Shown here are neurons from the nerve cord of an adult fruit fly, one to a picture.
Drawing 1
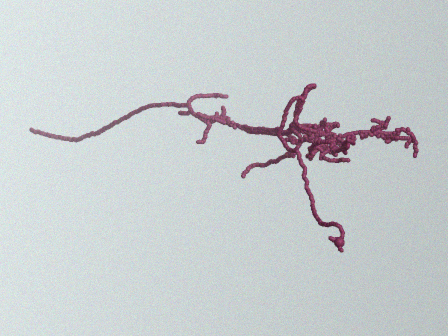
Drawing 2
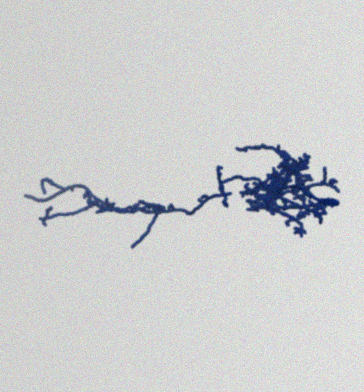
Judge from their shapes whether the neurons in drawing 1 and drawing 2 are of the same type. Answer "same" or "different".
different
